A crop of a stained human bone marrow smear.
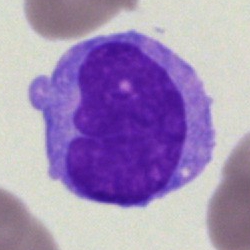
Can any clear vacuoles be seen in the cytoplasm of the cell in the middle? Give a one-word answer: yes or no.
Yes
